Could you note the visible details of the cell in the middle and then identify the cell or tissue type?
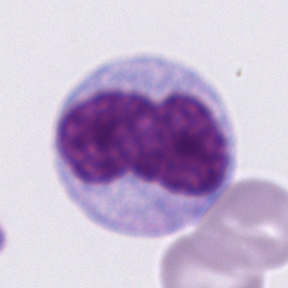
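It's a round cell with a smooth, even edge, and the nucleus is elongated, lying horizontally across the middle. The cytoplasm is pale lilac-blue, with fine, faint pinkish granules scattered all through it. That one's a monocyte.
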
